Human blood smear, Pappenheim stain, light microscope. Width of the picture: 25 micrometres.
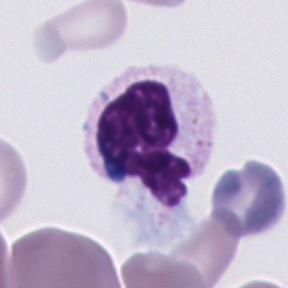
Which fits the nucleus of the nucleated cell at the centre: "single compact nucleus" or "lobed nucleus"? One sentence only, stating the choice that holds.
It is a lobed nucleus that this cell contains.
